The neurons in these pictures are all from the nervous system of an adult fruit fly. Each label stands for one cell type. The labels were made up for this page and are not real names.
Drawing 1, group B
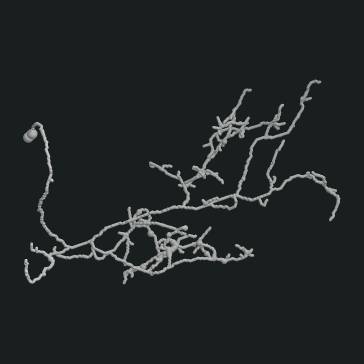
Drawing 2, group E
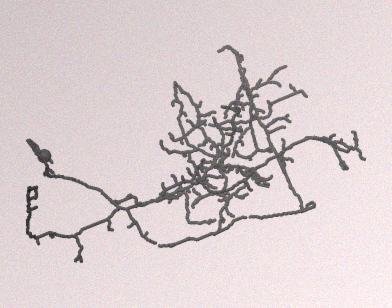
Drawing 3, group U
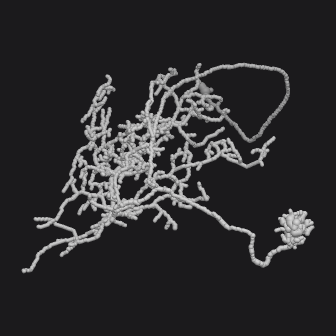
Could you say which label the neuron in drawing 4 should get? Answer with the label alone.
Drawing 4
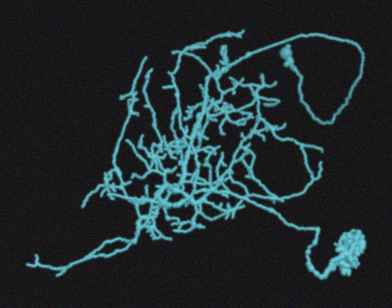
group U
